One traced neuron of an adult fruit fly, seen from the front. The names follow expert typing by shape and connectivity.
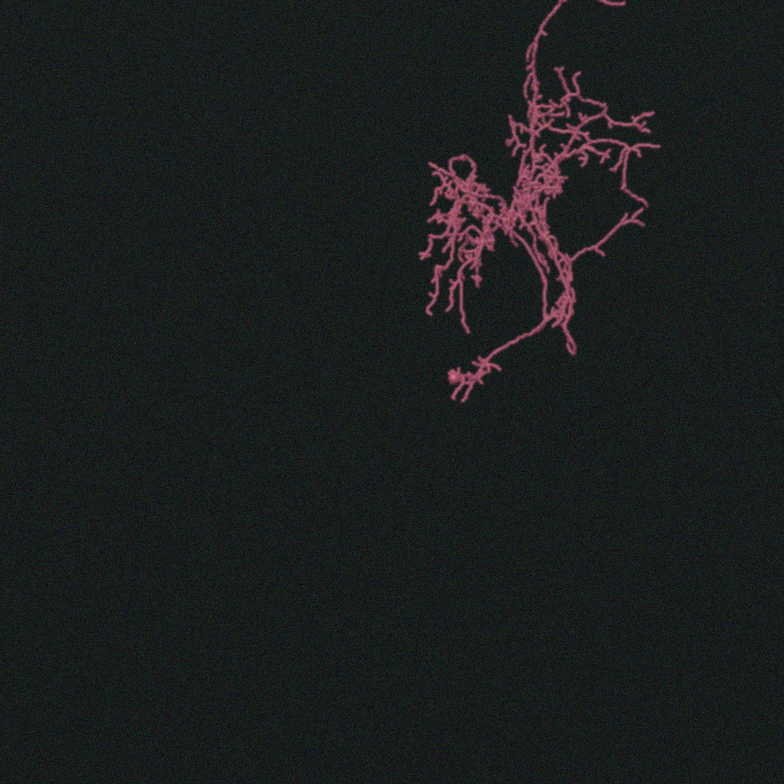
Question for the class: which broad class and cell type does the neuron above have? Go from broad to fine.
visual projection neuron; aMe8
